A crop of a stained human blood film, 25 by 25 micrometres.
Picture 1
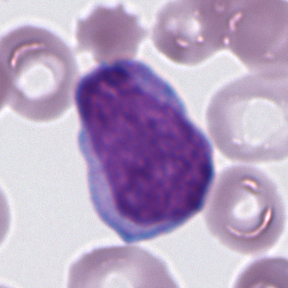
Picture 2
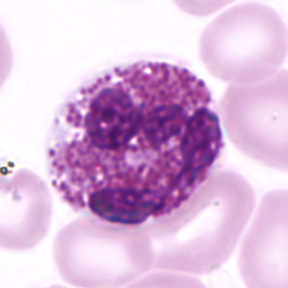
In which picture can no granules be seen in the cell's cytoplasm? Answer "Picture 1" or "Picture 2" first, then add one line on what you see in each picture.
Picture 1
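Picture 1: No granules are visible in the cytoplasm.
Picture 2: Coarse round granules crowd the cytoplasm throughout.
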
